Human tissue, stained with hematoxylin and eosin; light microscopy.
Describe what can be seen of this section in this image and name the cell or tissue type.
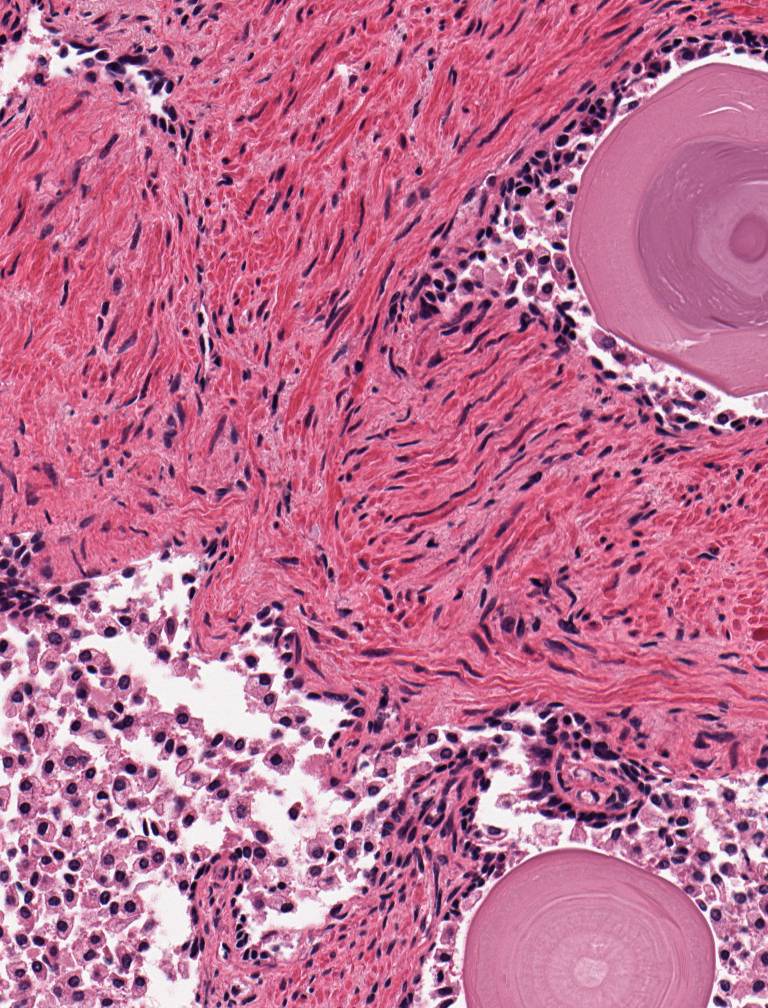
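Dense pink fibre bundles fill the upper and central field, and I notice a looser, cellular area at the lower left. The bundles are wavy and run in several directions. Within them the cells have elongated, dark, spindle-shaped nuclei. At the lower left, round cells lie loosely, with round nuclei and pink cytoplasm. This is prostate.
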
